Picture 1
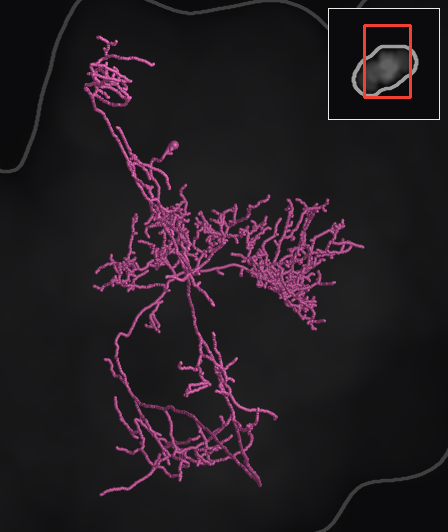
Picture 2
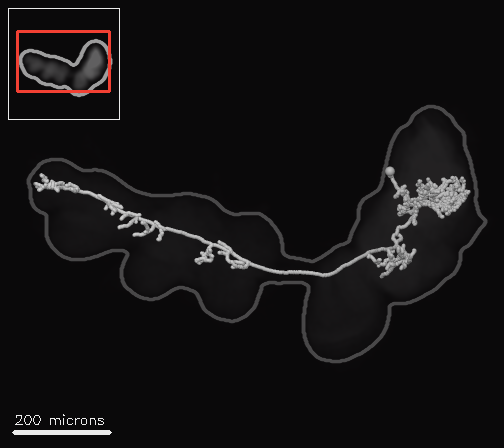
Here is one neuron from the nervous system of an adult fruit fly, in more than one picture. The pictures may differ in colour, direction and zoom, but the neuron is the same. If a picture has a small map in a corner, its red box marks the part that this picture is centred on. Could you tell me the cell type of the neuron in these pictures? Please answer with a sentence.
The cell type is DNpe040.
